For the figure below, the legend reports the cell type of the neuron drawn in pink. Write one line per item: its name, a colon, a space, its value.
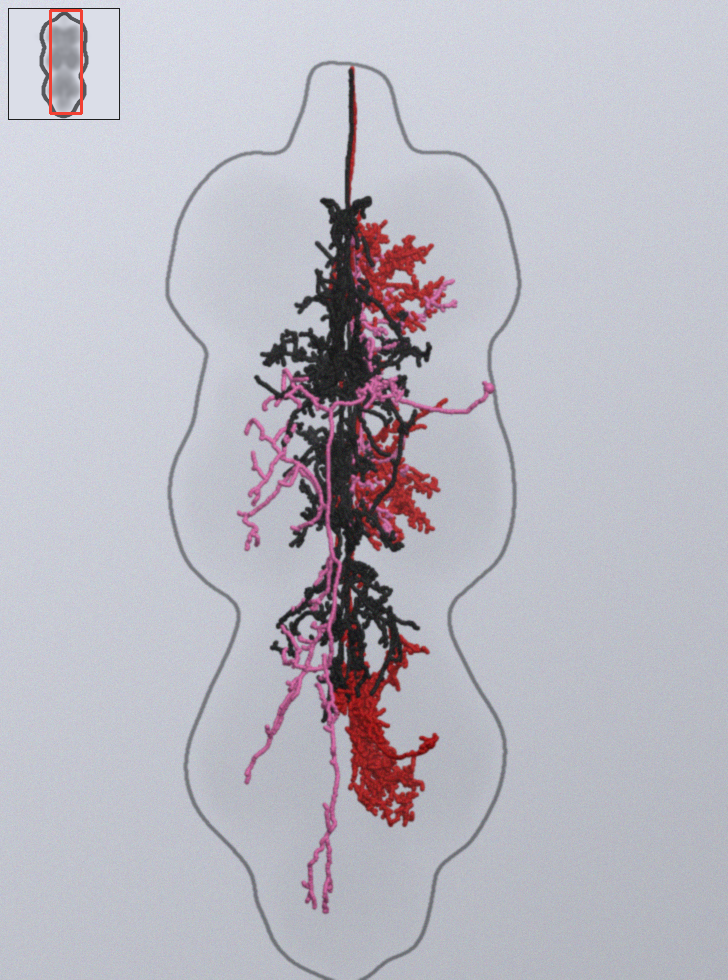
cell type: IN18B017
